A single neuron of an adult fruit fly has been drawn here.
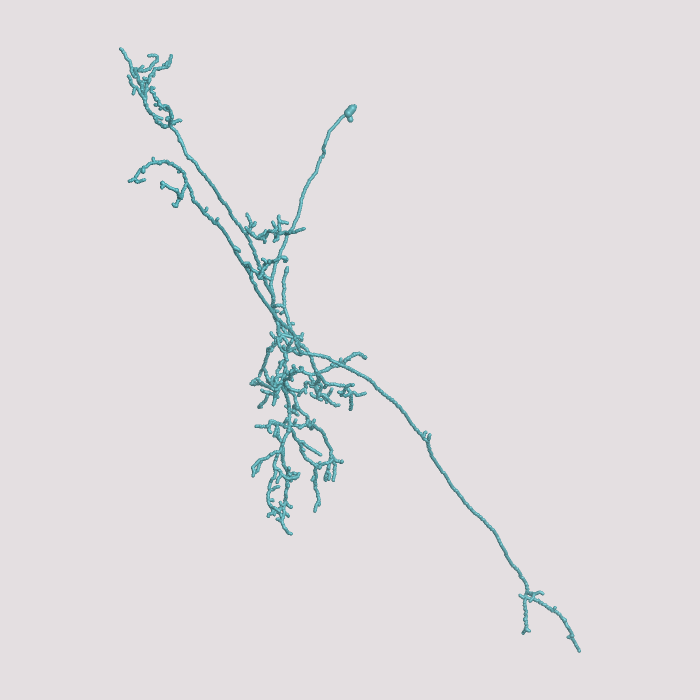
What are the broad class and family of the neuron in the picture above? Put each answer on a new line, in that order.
nerve-cord intrinsic neuron
hemilineage 09B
